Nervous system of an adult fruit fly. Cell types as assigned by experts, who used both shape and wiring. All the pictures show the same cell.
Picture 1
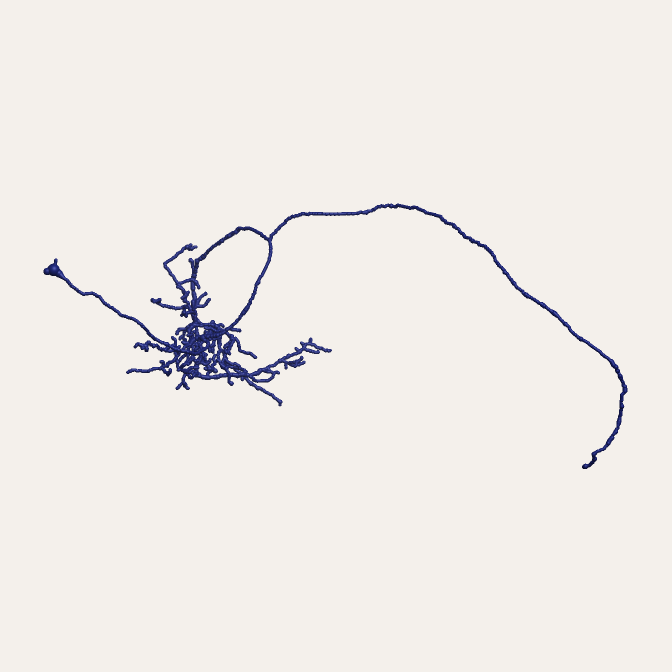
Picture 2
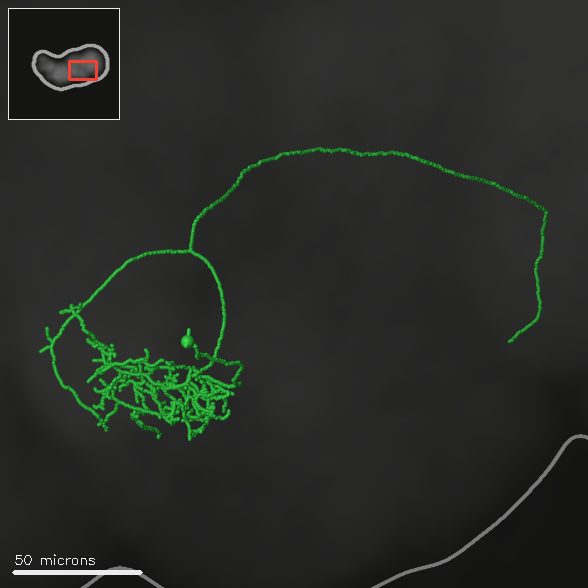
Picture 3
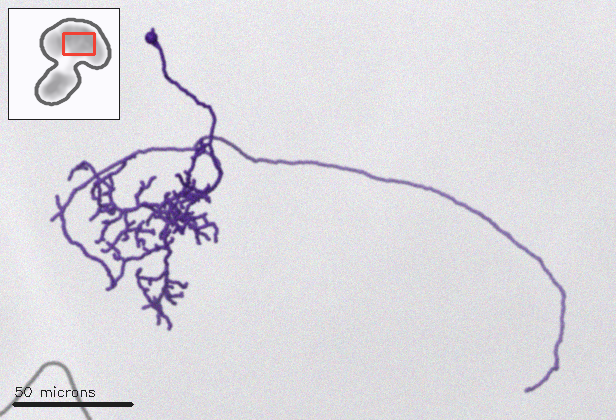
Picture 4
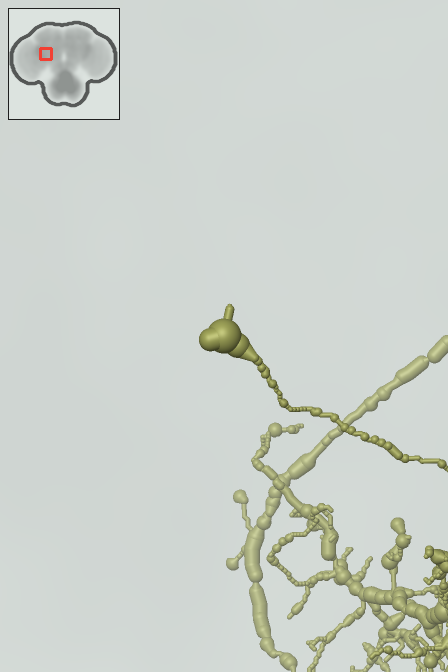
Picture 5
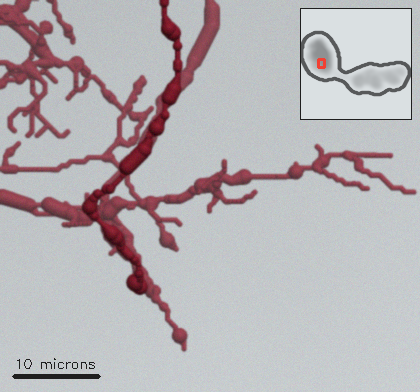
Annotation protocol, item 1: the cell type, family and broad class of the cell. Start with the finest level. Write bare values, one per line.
CB2789
hemilineage ALl1_ventral
central-brain intrinsic neuron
